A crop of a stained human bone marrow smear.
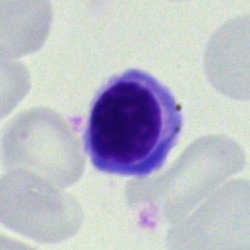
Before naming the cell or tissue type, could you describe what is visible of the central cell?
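The nucleus is eccentric, displaced toward the left side of the cell. The cytoplasm is deep blue, with a paler crescent lying beside the nucleus on its right. Two tiny black dots are present at the right edge of the cytoplasm. This cell is an erythroblast.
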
